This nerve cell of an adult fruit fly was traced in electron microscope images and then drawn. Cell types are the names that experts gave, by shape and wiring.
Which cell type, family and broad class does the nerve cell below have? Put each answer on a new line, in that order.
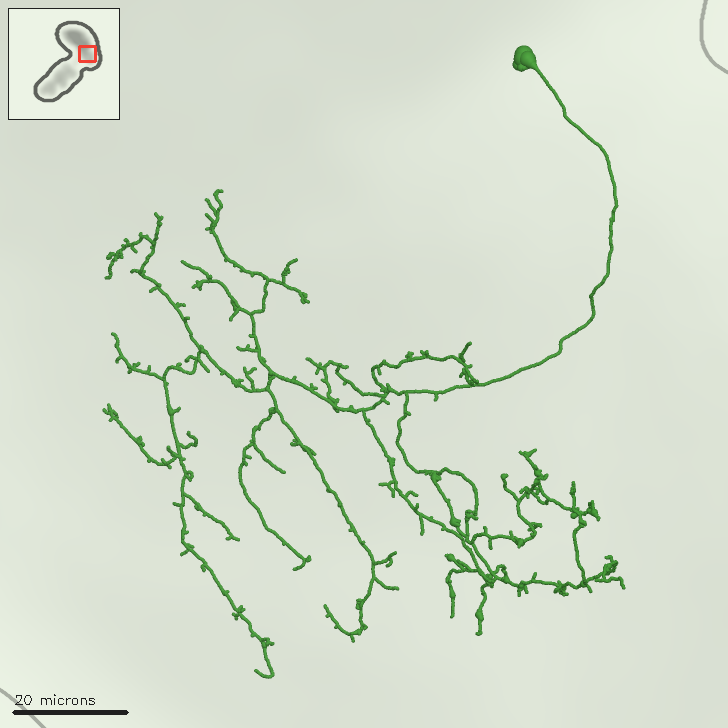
Cm16
Cm
optic-lobe intrinsic neuron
